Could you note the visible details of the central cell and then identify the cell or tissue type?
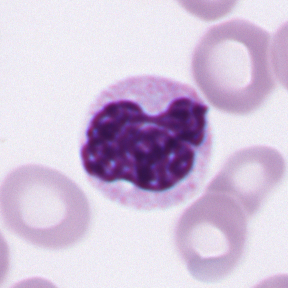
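Dark purple chromatin lies in coarse clumps separated by pale streaks. No nucleoli are visible. Fine pink granules are scattered through the cytoplasm, which contains no vacuoles. The cell is a segmented neutrophil.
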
